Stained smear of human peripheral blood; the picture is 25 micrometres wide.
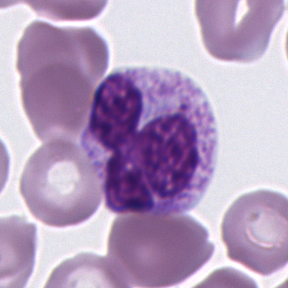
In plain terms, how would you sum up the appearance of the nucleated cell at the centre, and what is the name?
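Starting with size, the cell is about 13 micrometres across, and the nucleus fills about 60% of its area. Next comes the nucleus itself, which has a deep notch opening toward the top of the cell. Its chromatin is dark purple and coarsely clumped, with paler streaks between the clumps. The cytoplasm is pale pinkish-lilac, with fine purple granules scattered throughout it. The cell is a segmented neutrophil.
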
